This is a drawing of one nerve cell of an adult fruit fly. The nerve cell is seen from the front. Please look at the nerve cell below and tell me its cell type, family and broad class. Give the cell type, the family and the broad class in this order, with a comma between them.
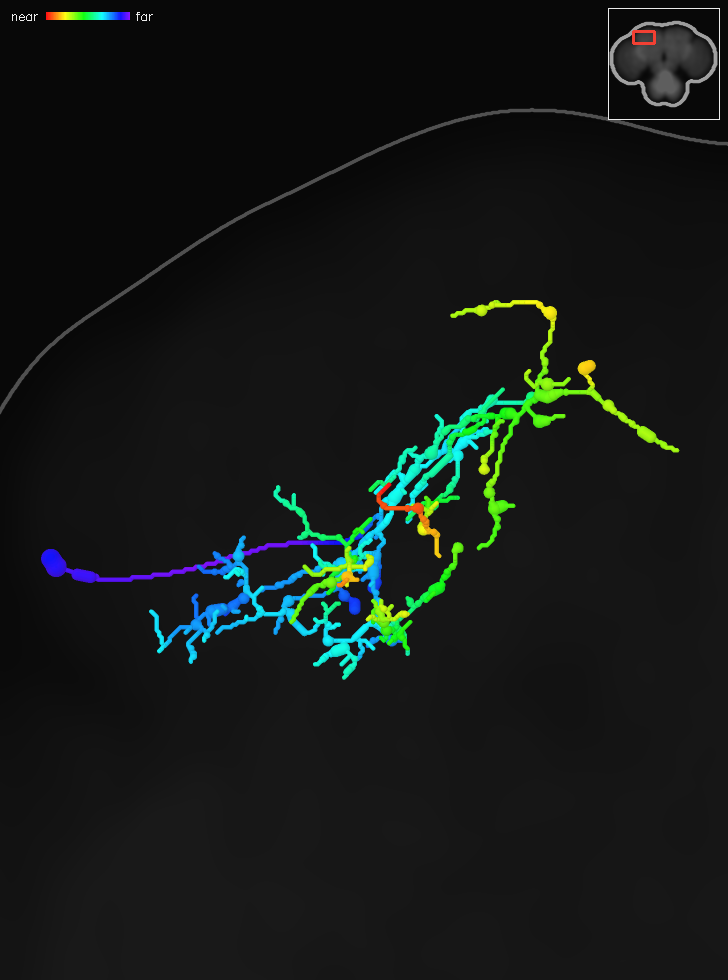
LHPV4c1_b, hemilineage SLPp&v1_posterior, central-brain intrinsic neuron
